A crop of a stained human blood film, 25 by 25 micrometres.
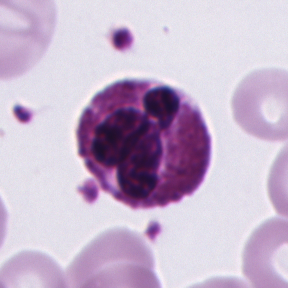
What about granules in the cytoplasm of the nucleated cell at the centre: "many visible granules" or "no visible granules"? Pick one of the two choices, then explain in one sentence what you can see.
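Many visible granules. The cytoplasm is packed with reddish-pink granules.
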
